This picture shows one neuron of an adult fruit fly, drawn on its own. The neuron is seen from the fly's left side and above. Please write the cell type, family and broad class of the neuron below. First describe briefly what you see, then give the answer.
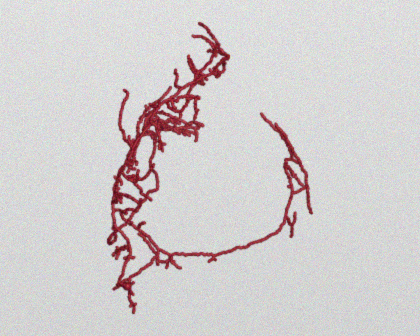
Dozens of branch ends can be seen. In this view it is taller than it is wide. It is of cell type CL087. Its family is hemilineage SLPa&l1_anterior. This is a central-brain intrinsic neuron.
